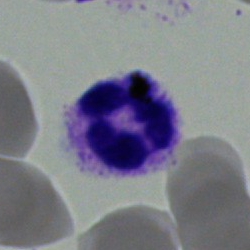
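Segmented neutrophil: nucleus split into several dark lobes ringed around a paler centre, with dense deep blue-purple chromatin. A single near-black clump lies at the top of the nucleus. Fine purple granules are scattered through the cytoplasm, most easily seen at the cell edge.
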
